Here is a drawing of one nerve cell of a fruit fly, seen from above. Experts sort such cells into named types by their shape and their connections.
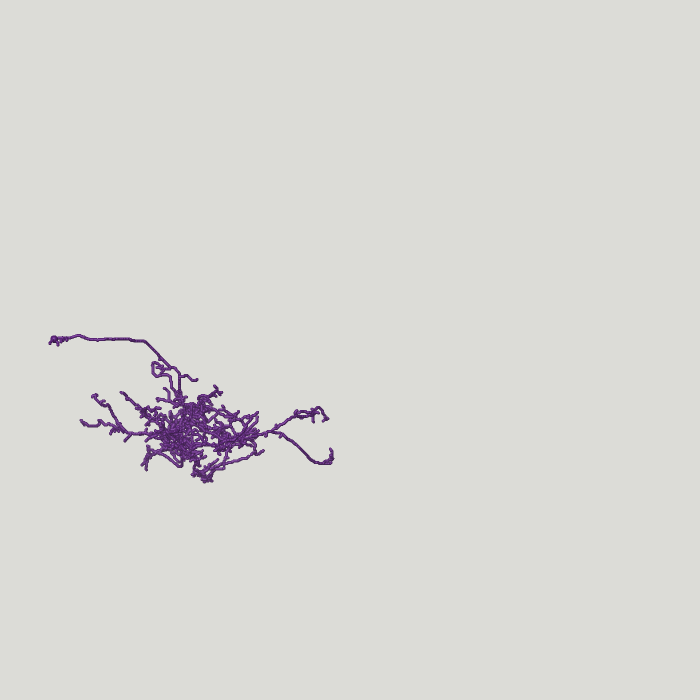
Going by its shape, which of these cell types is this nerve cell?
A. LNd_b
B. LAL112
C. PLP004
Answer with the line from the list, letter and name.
C. PLP004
